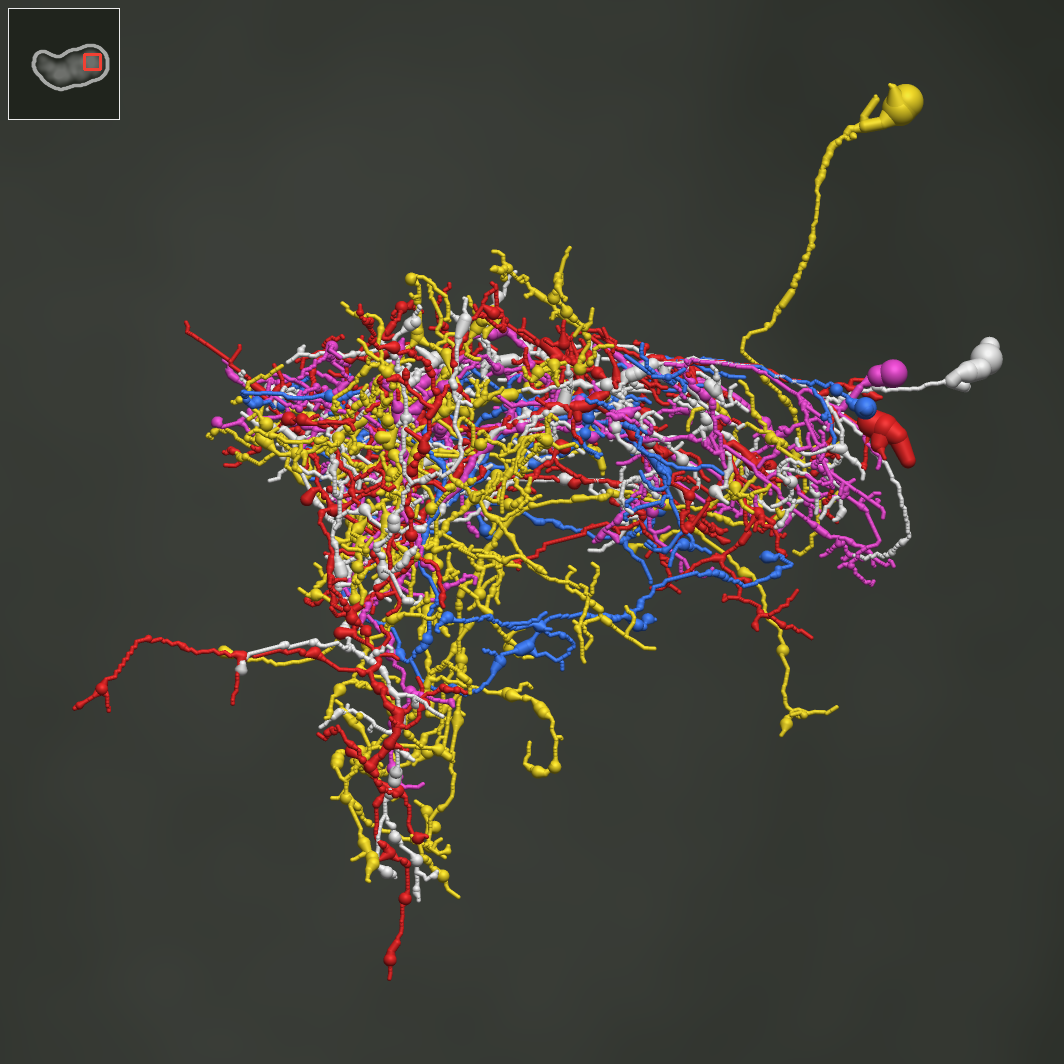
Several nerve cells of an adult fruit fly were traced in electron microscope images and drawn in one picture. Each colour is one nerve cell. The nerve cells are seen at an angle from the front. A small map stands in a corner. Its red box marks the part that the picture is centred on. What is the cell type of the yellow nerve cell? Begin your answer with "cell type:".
cell type: PVLP082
